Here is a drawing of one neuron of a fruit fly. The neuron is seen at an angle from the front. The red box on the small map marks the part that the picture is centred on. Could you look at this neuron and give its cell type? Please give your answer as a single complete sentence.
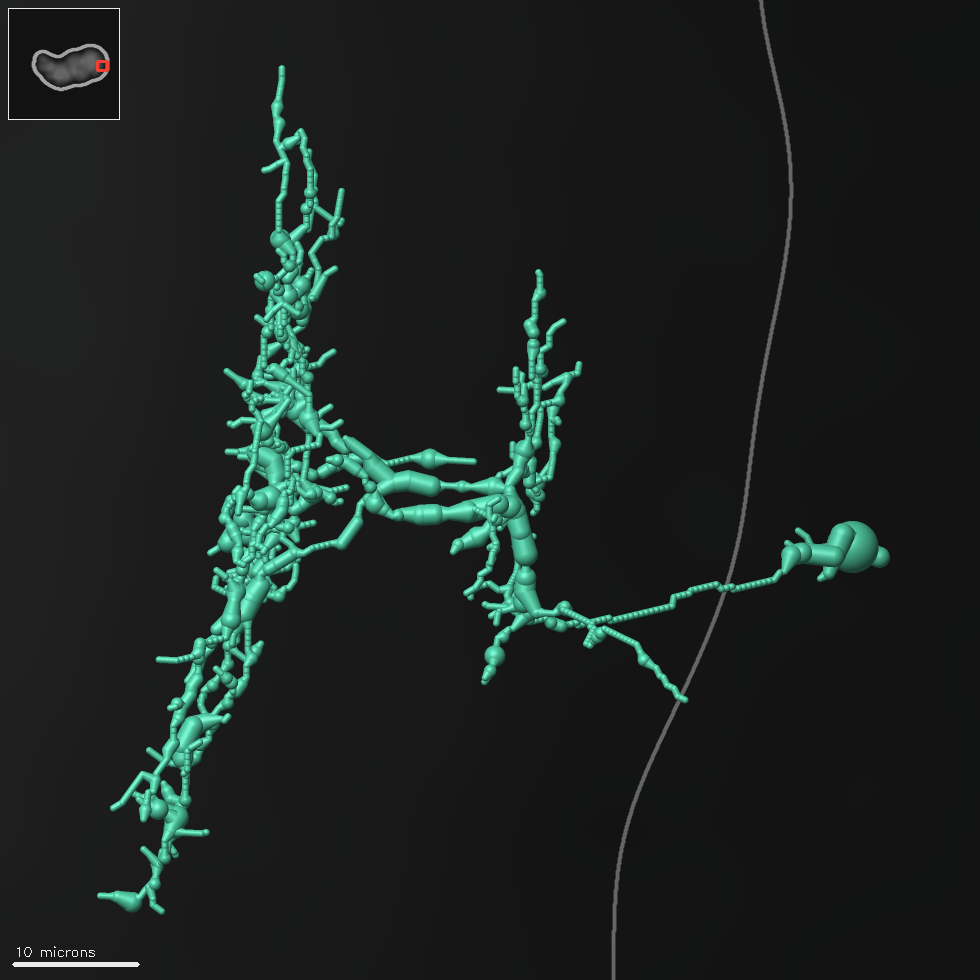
The cell type held by this neuron is Lawf1.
